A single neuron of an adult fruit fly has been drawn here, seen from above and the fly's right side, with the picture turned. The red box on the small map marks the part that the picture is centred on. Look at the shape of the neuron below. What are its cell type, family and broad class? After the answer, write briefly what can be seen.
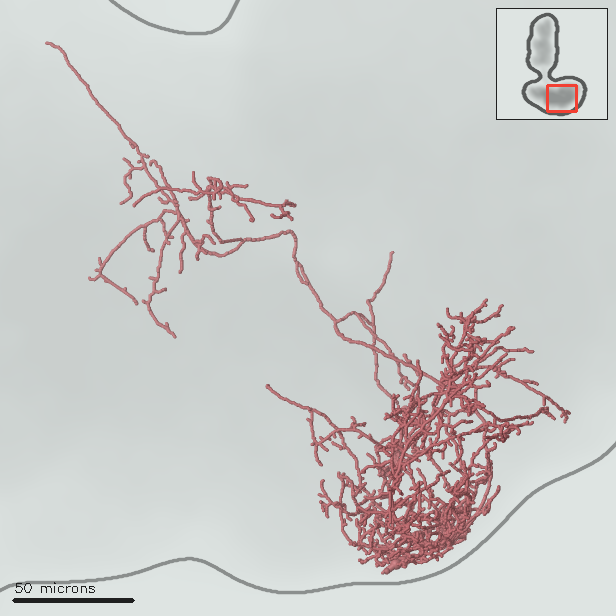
Its cell type is MBON33. The family is MBON. Its broad class is central-brain intrinsic neuron. It lies in the brain. By the scale bar it is about 200 microns tall in this view.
